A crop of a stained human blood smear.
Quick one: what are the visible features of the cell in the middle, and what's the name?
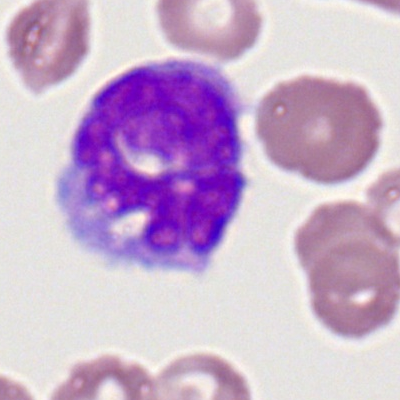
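Shape: roughly round; edge ragged and frayed at lower left. Deep purple mass occupies most of the cell. Pale, slit-like clear area near the middle of the mass. Small pale pinkish dots scattered over the mass. Identity: monocyte.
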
